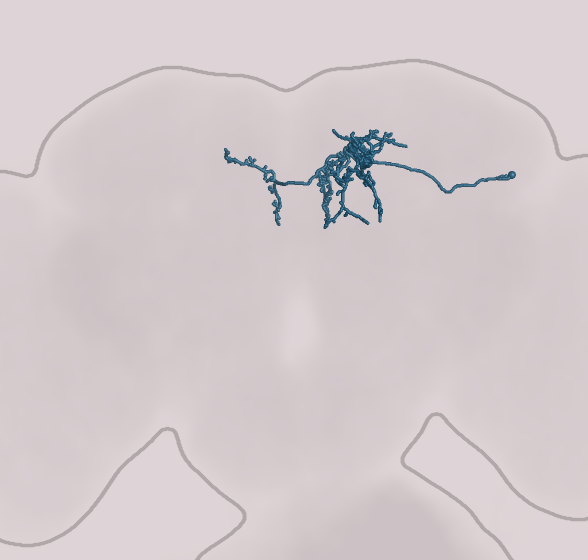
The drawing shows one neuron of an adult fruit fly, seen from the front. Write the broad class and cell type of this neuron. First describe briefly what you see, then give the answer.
In this view it is more than twice as wide as it is tall. This is a central-brain intrinsic neuron. The cell type is ATL012.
